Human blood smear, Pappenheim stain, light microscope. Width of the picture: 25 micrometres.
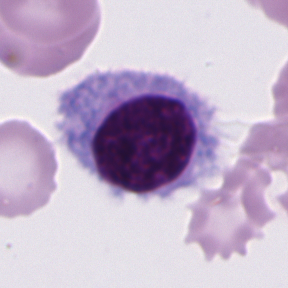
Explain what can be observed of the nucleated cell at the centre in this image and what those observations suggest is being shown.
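The cell border is ragged, with many fine hair-like projections all around it. The cell measures about 15 by 11 micrometres. Its nucleus, about 10 by 8 micrometres, is oval with a smooth, unindented outline and fills about 50% of the cell's area. The nucleus lies off-centre, leaving the wider rim of cytoplasm on the upper left side. Its chromatin is dark purple and finely mottled rather than coarsely clumped. This is a hairy cell.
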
